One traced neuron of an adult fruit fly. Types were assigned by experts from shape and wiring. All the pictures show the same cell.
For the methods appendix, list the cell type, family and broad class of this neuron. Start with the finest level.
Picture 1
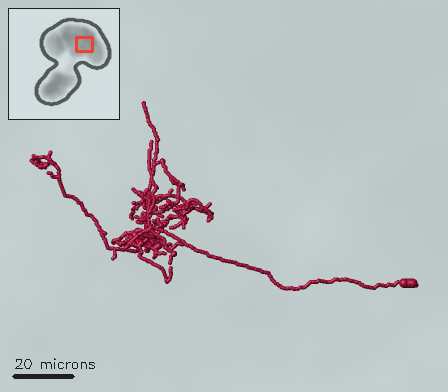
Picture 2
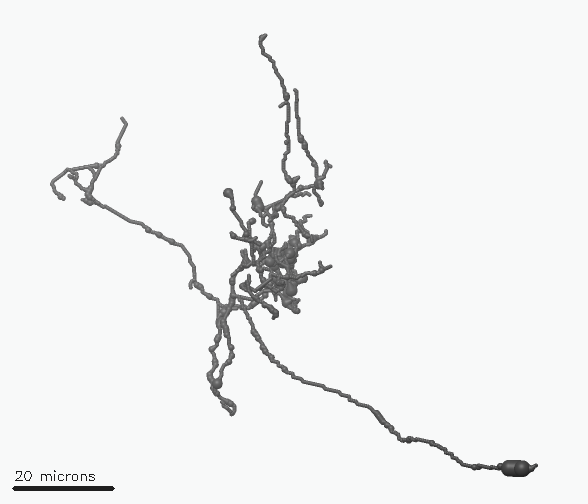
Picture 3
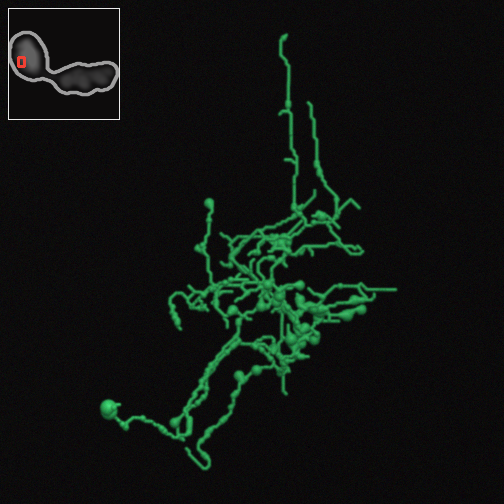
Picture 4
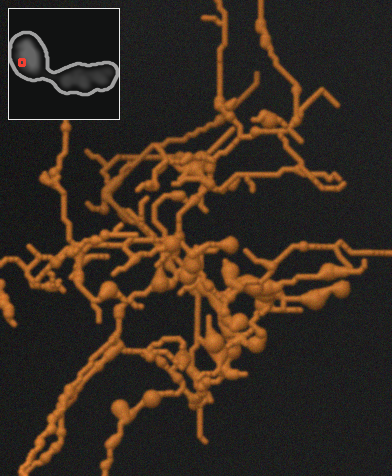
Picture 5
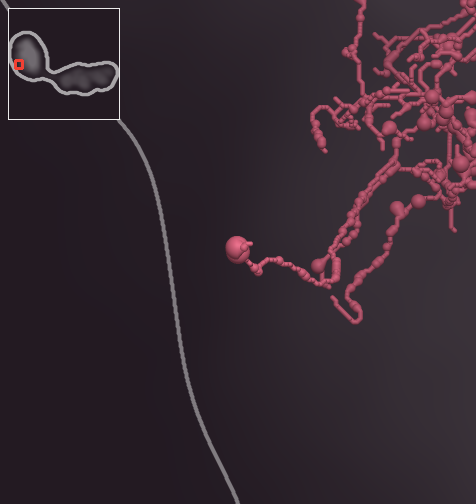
PRW022; hemilineage TRdl_a; central-brain intrinsic neuron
